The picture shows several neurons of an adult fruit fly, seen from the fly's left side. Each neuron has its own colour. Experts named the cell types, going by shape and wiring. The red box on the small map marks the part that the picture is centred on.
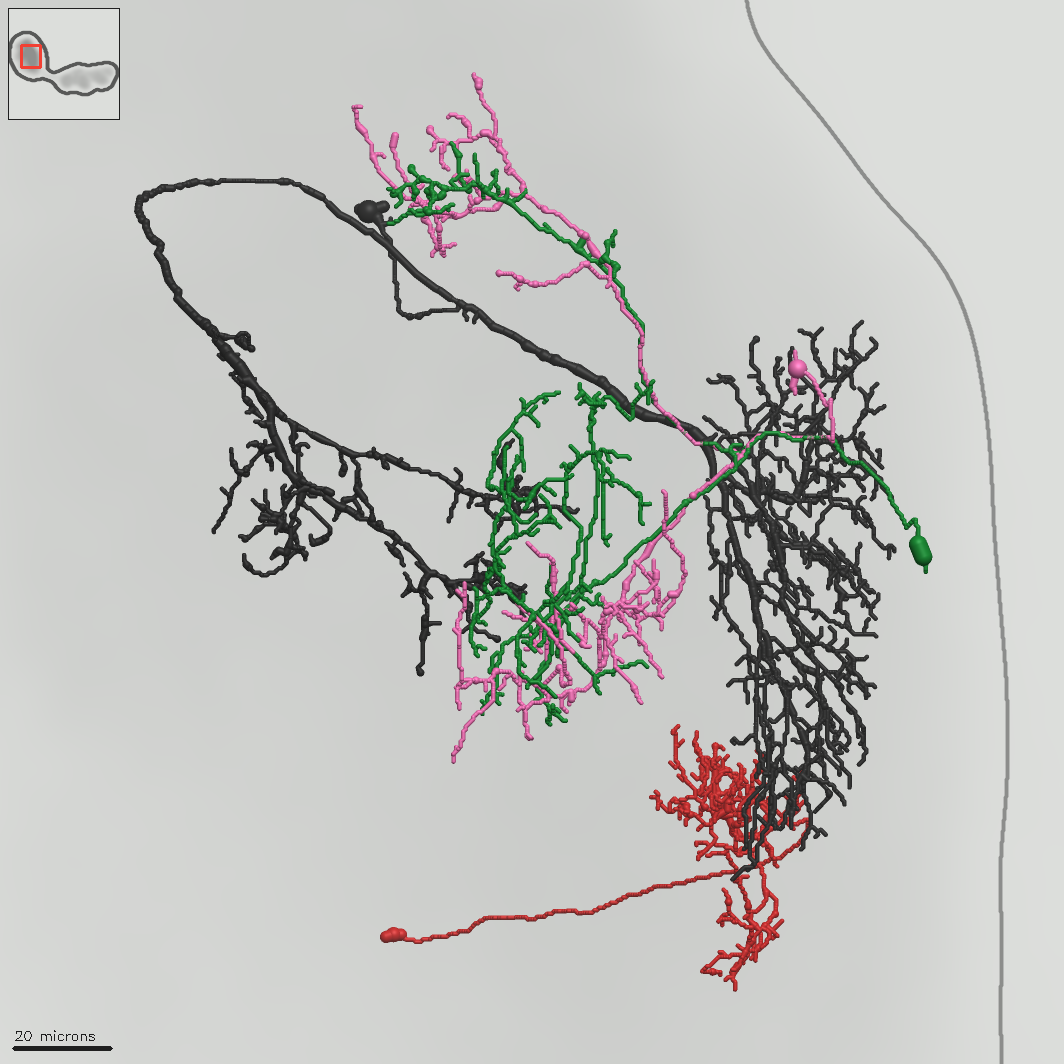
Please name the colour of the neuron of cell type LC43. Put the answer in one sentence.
The colour is green.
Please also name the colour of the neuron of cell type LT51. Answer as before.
The colour is black.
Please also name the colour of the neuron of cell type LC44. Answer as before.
The colour is pink.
